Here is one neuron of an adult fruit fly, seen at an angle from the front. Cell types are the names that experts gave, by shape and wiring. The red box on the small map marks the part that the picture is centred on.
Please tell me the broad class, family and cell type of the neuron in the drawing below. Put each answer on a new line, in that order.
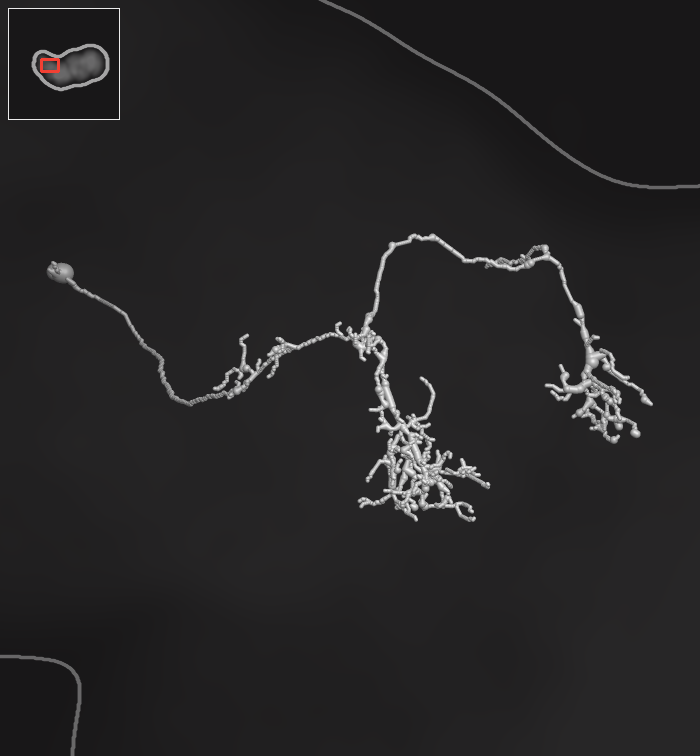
nerve-cord intrinsic neuron
hemilineage 06A
IN06A055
